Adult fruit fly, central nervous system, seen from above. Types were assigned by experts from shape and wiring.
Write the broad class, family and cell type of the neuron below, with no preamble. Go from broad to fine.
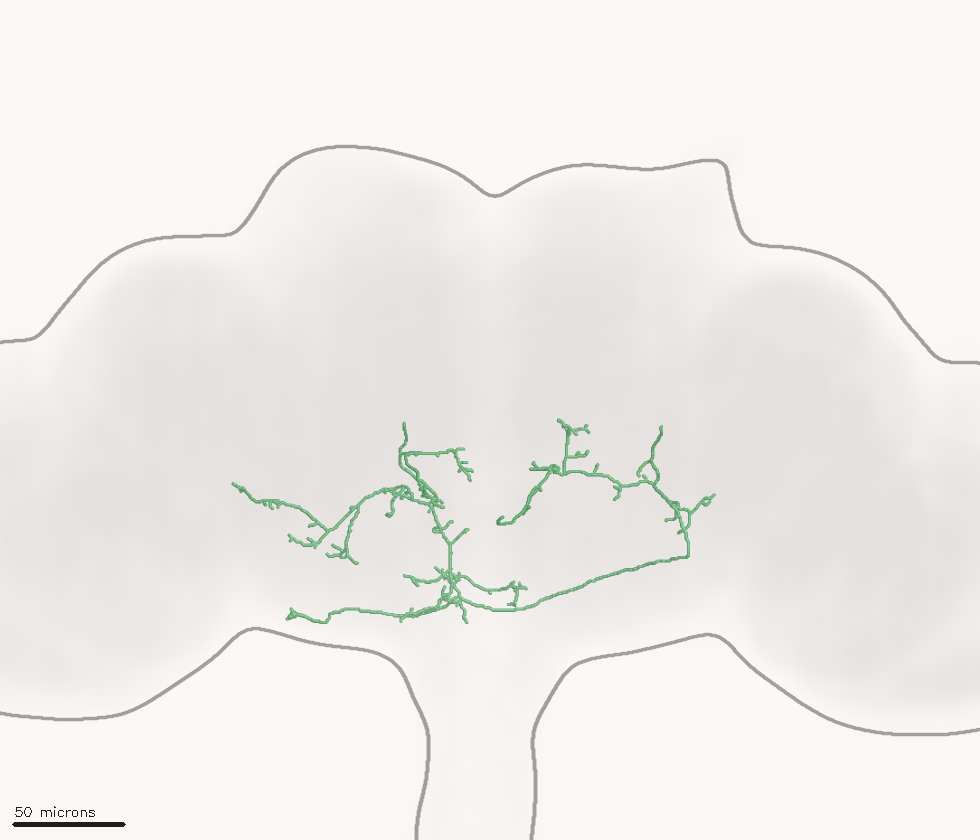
central-brain intrinsic neuron; hemilineage LB19; GNG333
